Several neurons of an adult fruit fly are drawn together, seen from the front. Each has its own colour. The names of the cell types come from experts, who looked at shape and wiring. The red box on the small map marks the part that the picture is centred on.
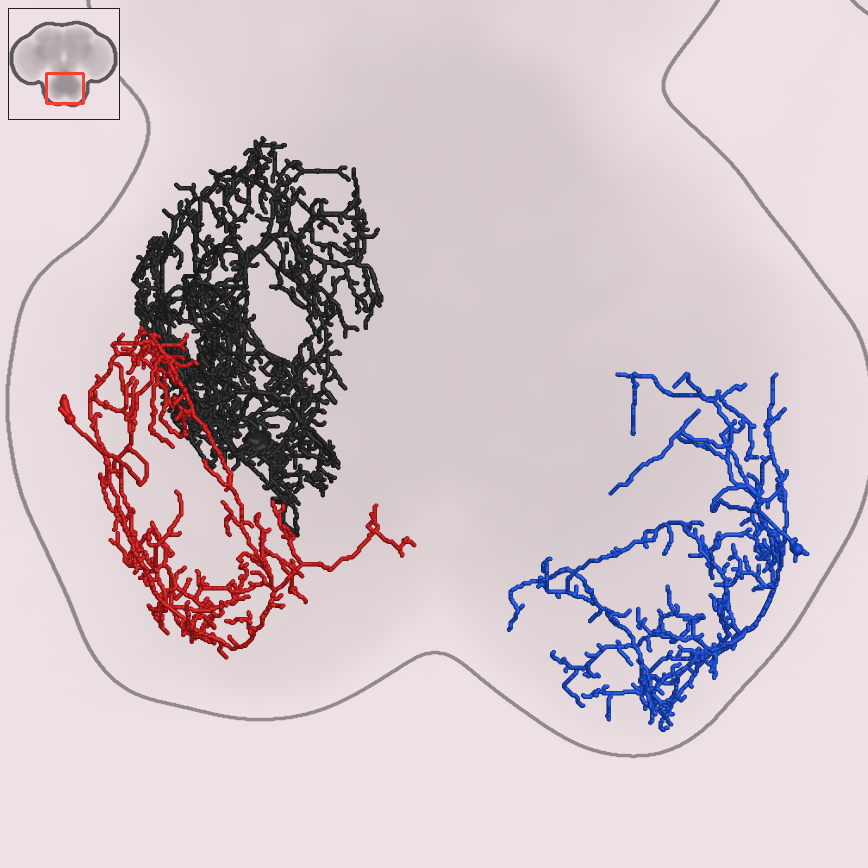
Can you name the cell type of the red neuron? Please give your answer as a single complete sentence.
By its cell type, the neuron is IN16B075_g.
